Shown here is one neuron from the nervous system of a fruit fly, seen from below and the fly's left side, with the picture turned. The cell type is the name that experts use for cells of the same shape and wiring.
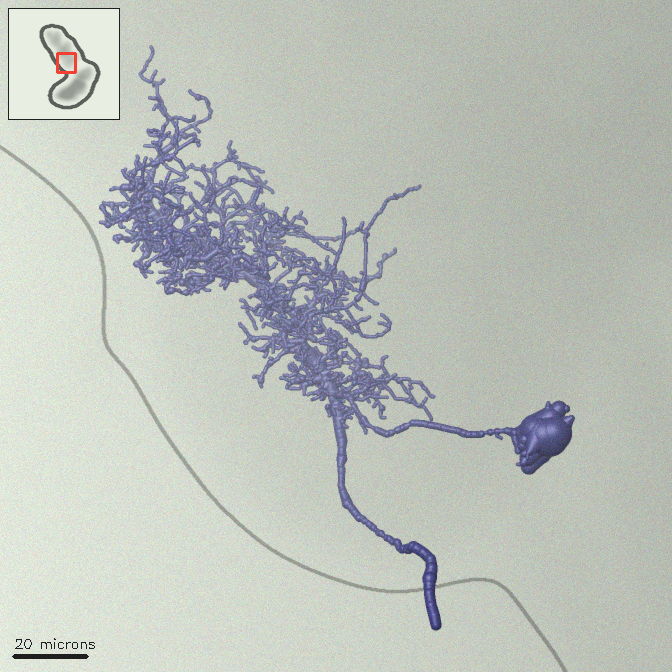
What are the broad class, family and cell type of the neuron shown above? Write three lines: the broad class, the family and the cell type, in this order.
motor neuron of the nerve cord
hemilineage 16B
MNnm10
